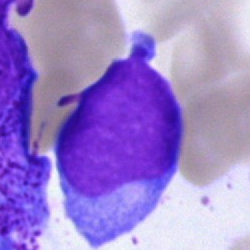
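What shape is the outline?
Oval, narrowing toward its lower end.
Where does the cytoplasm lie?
It forms a pale blue cap below the nucleus.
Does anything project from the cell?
Yes, a small rounded knob at the top.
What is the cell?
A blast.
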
